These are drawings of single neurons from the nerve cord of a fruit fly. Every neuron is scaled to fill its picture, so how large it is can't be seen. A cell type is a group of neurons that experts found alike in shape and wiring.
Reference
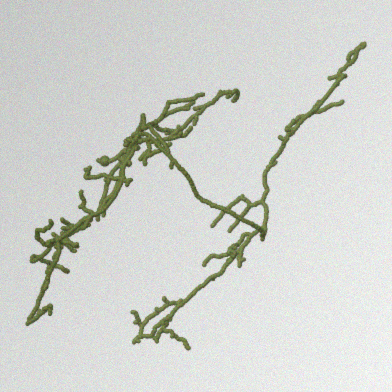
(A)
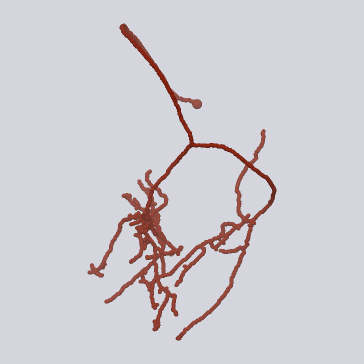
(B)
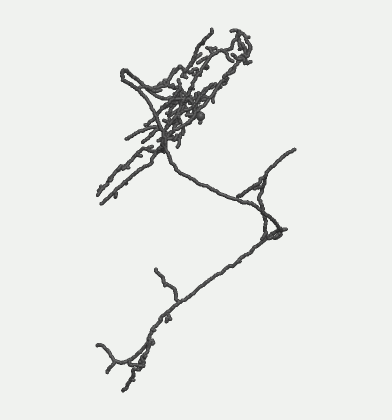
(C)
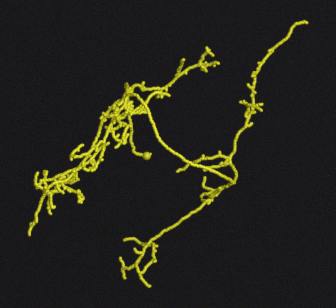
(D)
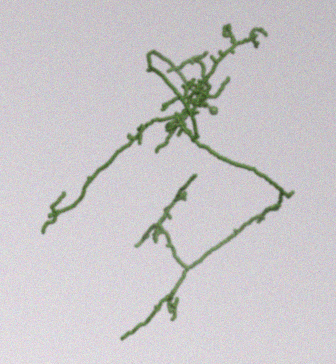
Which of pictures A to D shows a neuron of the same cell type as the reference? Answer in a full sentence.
The neuron in picture C is of the same cell type.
